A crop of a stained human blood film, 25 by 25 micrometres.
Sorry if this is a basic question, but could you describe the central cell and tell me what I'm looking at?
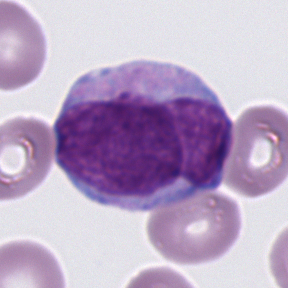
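The cell has a roughly round, smooth-edged outline. A curved fold or crease runs top to bottom through the right part of the nucleus. Cytoplasm is pale greyish blue, stronger blue at the edge, without distinct granules. This is an atypical promyelocyte.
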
